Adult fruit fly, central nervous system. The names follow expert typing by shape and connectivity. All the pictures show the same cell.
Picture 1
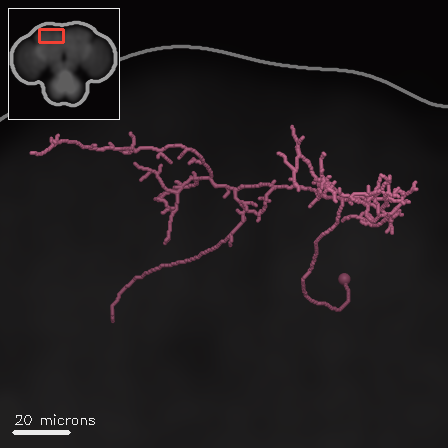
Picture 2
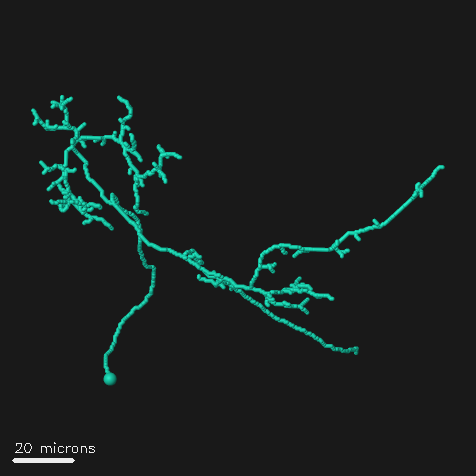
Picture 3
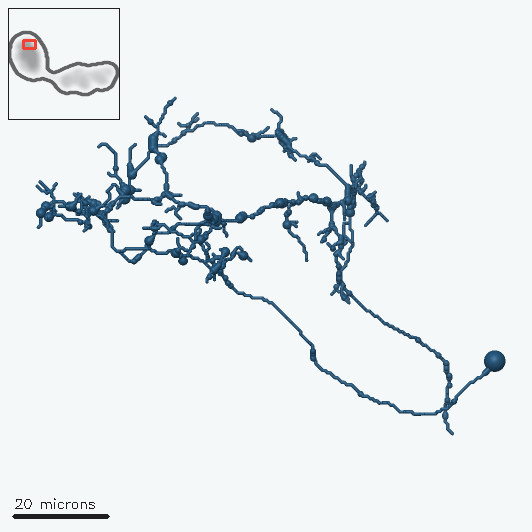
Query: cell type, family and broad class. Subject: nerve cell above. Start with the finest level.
CB3076; hemilineage DM4_dorsal; central-brain intrinsic neuron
